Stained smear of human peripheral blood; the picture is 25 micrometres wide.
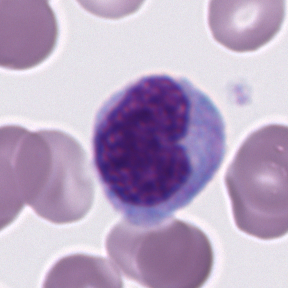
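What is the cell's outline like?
Roughly round and smooth-edged, about 13 micrometres across.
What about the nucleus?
About 11 by 9 micrometres, with a shallow notch on its right side and dark purple, coarsely clumped chromatin.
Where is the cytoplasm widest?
On the right, since the nucleus, filling about 60% of the cell's area, lies toward the left.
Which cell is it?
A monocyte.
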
